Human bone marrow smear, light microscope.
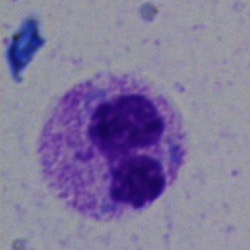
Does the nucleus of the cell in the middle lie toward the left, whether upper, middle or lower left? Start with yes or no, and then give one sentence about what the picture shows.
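No. The nucleus sits toward the right side of the cell.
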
